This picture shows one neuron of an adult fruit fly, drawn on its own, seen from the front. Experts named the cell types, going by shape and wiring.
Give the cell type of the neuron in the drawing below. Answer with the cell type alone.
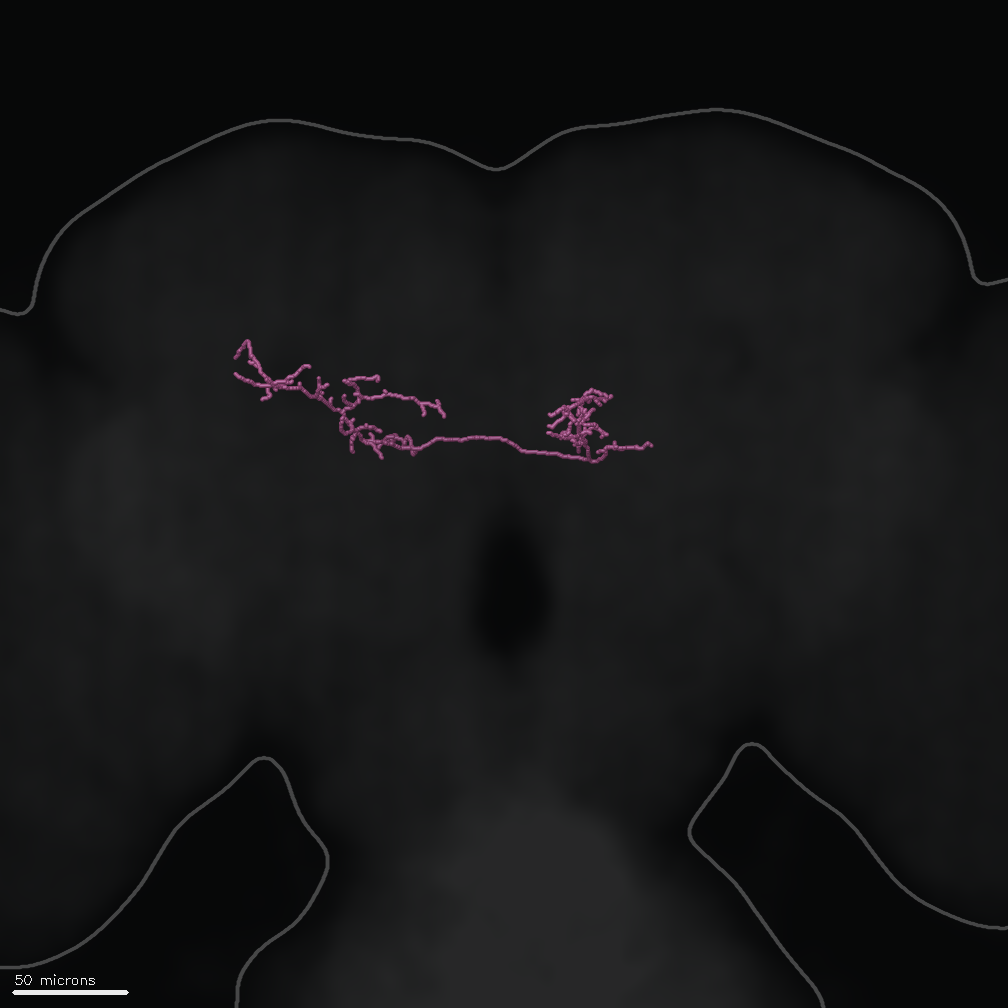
CB2343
